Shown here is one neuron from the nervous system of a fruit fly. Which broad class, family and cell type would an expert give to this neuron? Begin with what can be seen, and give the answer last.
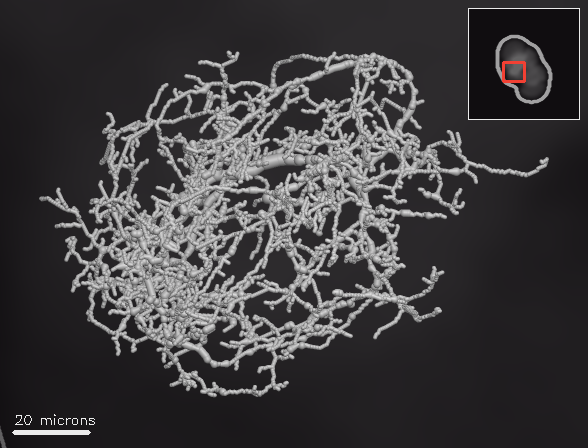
From left to right in the picture it spans about 140 microns. More than a hundred branch ends can be seen. Its broad class is nerve-cord intrinsic neuron. Its family is hemilineage 03A. Its cell type is IN03A006.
